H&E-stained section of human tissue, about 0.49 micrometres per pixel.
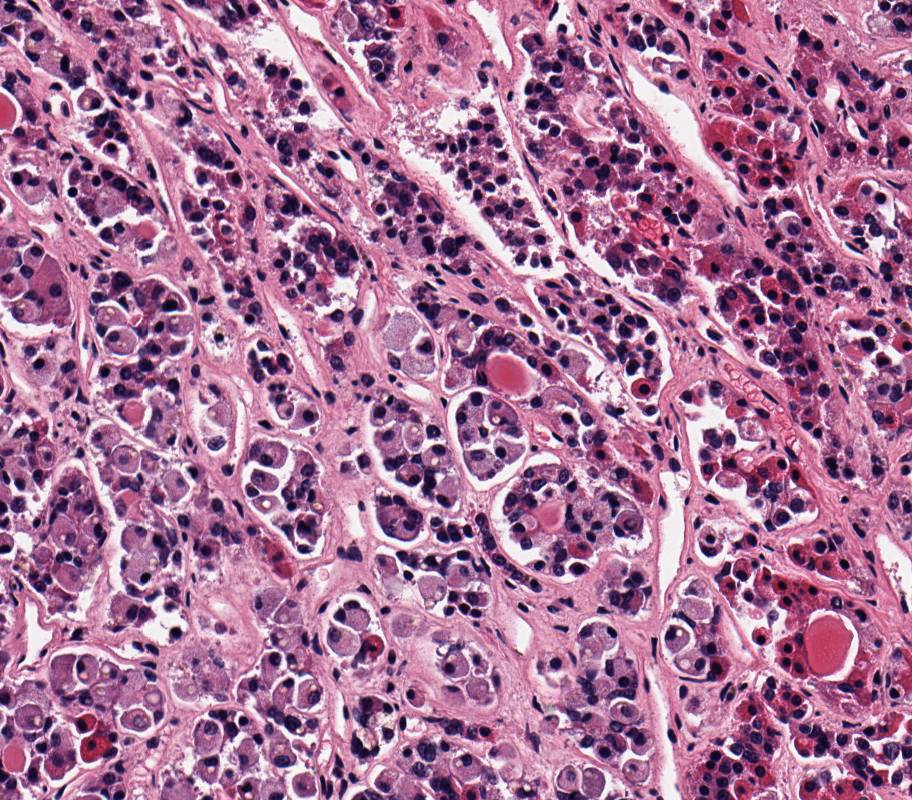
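Pituitary: the cells sit in rounded and elongated nests parted by thin pink septa, delicate fibrous bands holding elongated spindle-shaped nuclei. Larger cells with pale grey-purple cytoplasm and round central nuclei fill the nests at lower left and centre; the smaller cells have round, dark, fairly uniform nuclei. Upper right, the septa run diagonally, upper left to lower right.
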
